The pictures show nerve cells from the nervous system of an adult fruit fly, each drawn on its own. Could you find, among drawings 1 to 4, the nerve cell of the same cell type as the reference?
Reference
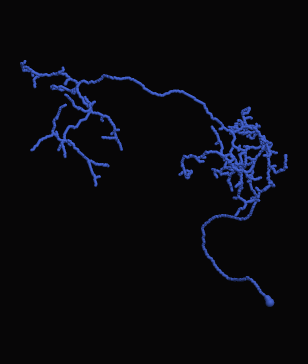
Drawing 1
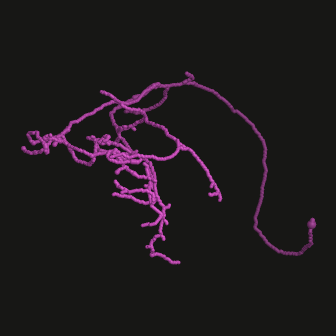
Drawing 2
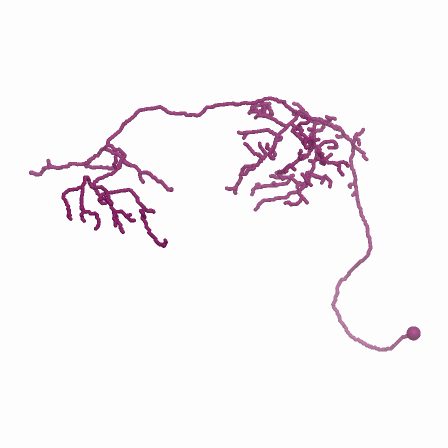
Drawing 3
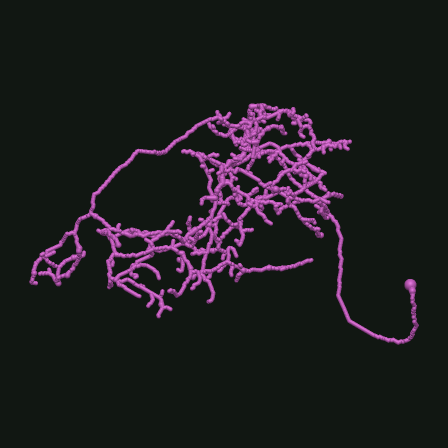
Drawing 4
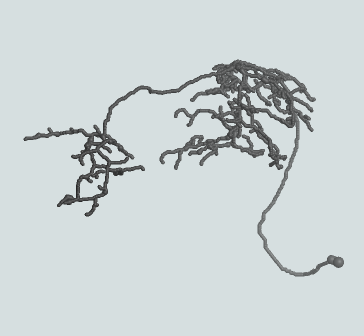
Drawing 2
